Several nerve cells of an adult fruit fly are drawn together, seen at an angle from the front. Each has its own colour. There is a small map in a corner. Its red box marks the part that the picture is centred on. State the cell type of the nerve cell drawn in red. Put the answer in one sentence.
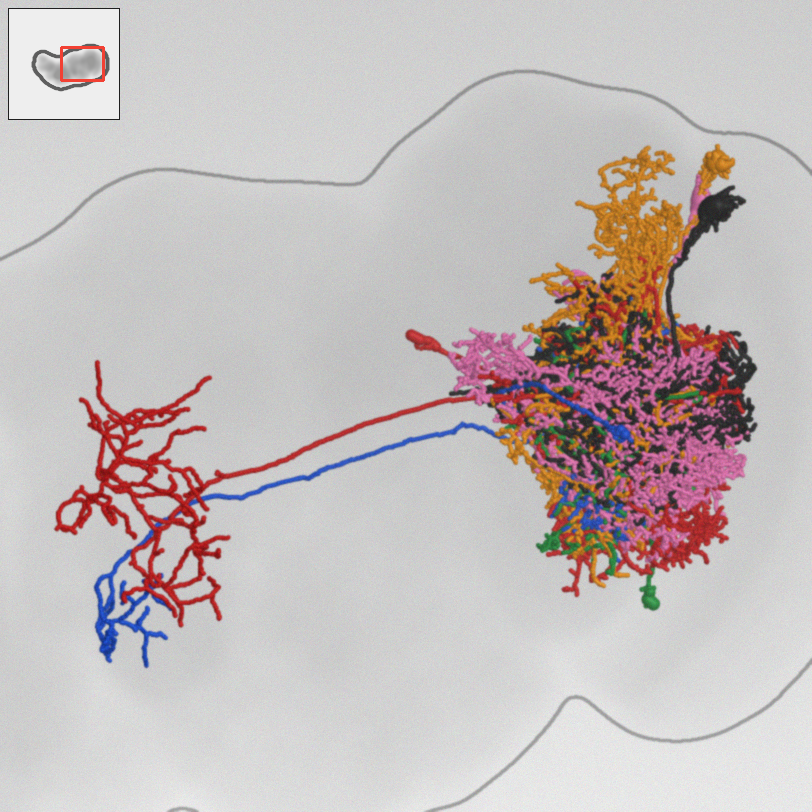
The cell type is AVLP501.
